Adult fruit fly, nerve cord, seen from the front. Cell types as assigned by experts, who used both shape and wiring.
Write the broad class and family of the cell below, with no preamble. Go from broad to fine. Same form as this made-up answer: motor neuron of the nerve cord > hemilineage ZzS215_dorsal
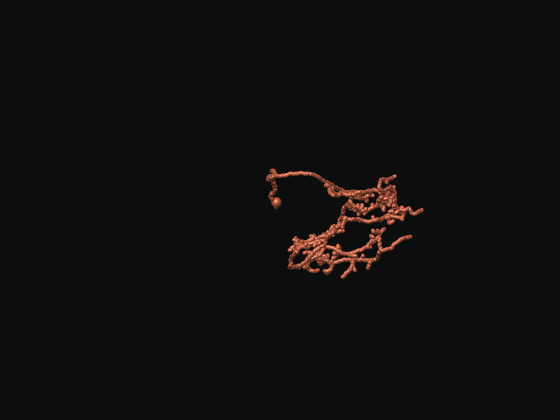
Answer: nerve-cord intrinsic neuron > hemilineage 12B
